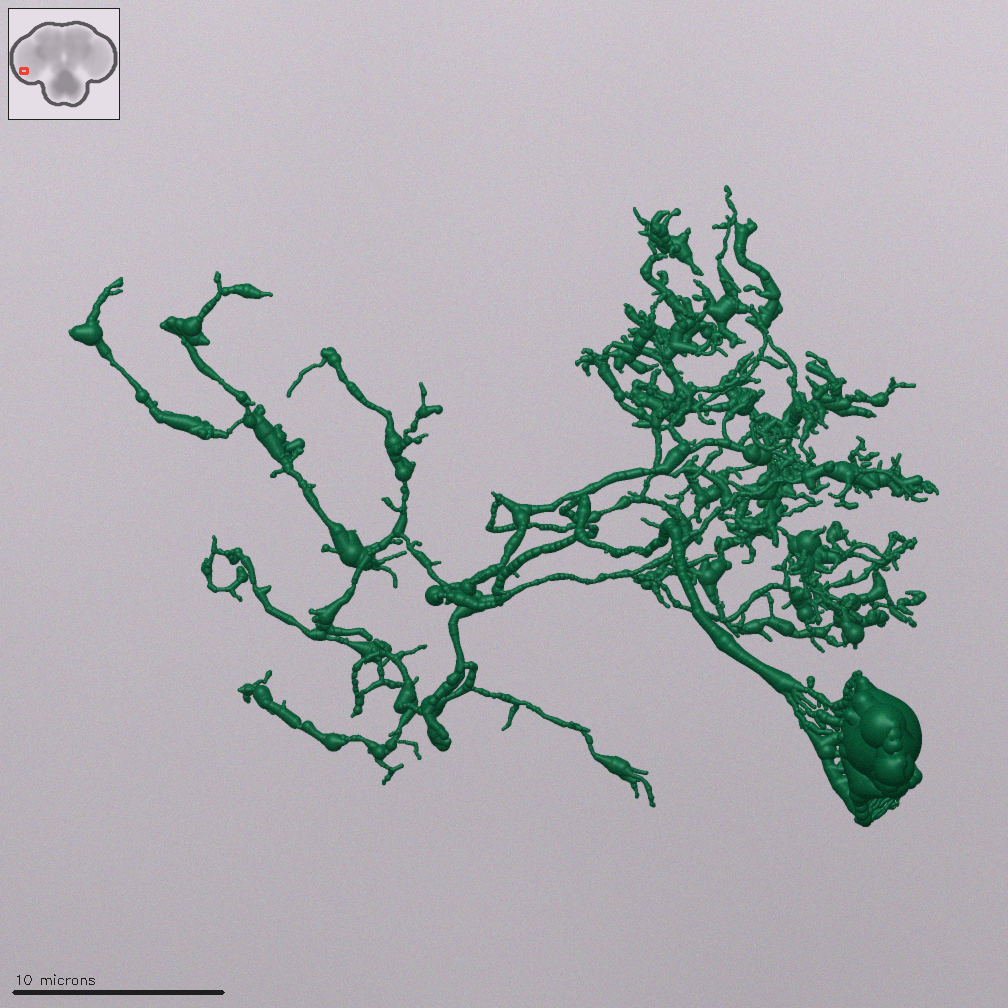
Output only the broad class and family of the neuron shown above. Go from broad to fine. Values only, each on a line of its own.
optic-lobe intrinsic neuron
Dm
